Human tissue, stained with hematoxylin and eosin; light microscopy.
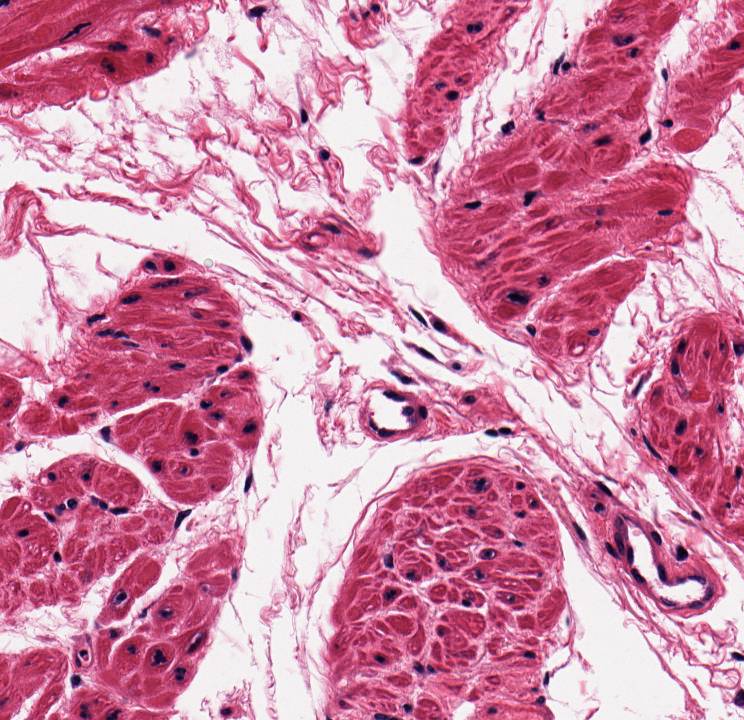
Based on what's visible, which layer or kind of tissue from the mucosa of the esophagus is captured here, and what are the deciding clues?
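Smooth muscle. Deciding: nuclei dark, oval and central in the fibre profiles, not at their edges.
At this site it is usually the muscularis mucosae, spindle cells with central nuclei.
Fibre cytoplasm deep, even pink-red.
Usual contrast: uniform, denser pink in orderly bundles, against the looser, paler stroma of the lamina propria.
Between bundles: loose connective tissue, thin wavy pink collagen, wide clear spaces, few scattered spindle-shaped nuclei. Small thin-walled vessels in it, one near centre, one lower right.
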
